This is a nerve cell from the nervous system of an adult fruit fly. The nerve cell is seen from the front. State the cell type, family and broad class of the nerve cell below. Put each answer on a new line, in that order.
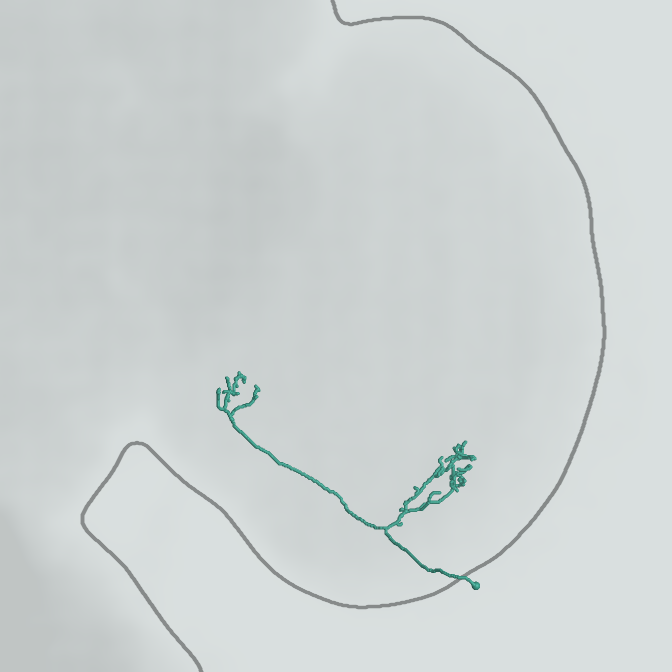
Tm33
Tm
optic-lobe intrinsic neuron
